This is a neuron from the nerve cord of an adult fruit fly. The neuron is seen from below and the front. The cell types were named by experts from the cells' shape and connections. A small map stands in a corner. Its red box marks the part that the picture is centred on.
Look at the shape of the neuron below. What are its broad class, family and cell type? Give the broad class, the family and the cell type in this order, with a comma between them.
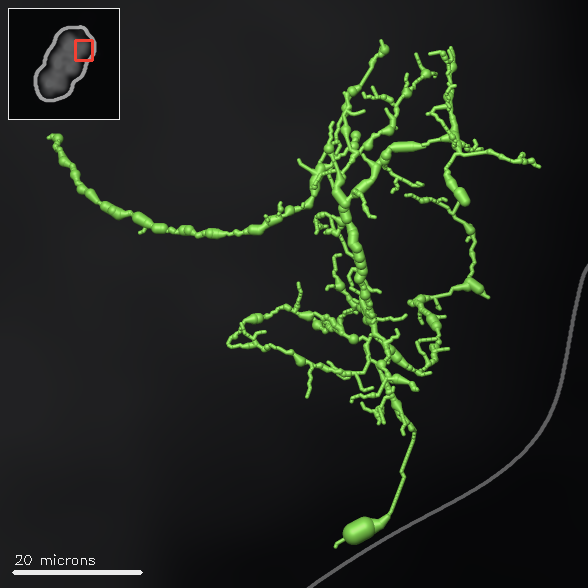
nerve-cord intrinsic neuron, hemilineage 20A.22A, IN20A.22A071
